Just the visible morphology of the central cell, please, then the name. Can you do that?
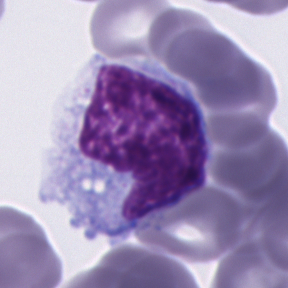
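First, the nucleus: irregular in outline, deeply notched at lower left. Second, the chromatin: deep purple, streaked with paler strands. Third, the cytoplasm: pale blue, mostly left of the nucleus, with two small round clear vacuoles just left of the notch. It is a monocyte.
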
